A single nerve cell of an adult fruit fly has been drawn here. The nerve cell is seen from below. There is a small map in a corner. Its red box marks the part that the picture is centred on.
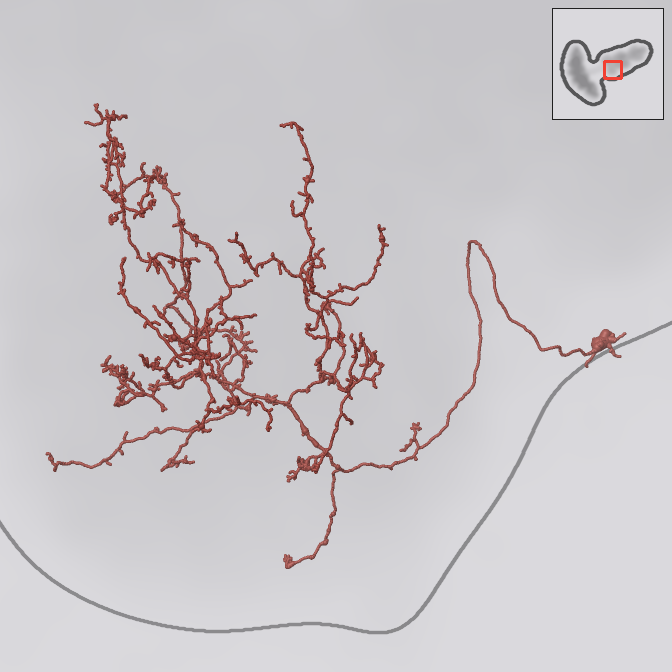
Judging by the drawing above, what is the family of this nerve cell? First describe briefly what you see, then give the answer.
It is in the nerve cord and does not reach the brain. The cell body can be seen on the right of the picture. Dozens of branch ends can be seen. This is a nerve-cord intrinsic neuron. Its family is hemilineage 03A.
